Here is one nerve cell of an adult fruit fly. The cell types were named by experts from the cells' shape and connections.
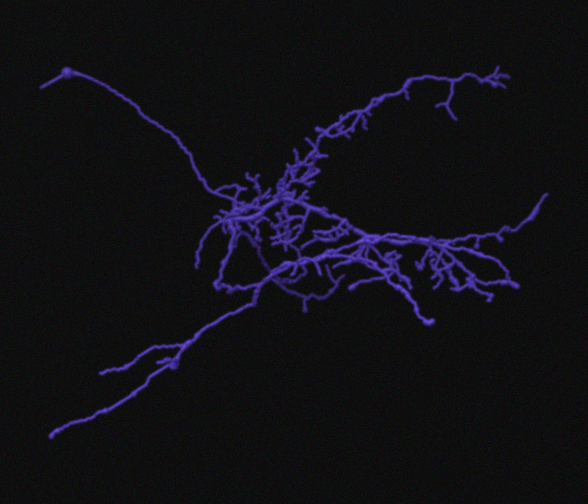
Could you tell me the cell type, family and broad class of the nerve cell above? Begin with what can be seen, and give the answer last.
The cell body can be seen at the upper left of the picture. The picture shows dozens of branch ends. It is of cell type CL161_b. Its family is hemilineage CLp1. This is a central-brain intrinsic neuron.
